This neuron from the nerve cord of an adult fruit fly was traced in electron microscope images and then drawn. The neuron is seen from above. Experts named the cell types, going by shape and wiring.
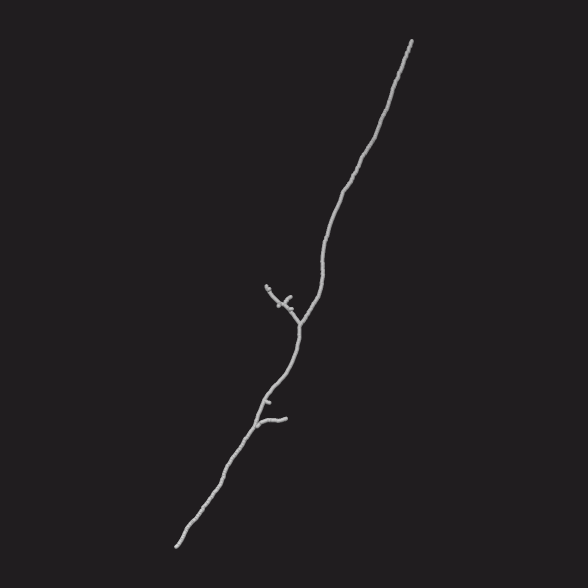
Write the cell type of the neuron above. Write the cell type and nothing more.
SApp01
